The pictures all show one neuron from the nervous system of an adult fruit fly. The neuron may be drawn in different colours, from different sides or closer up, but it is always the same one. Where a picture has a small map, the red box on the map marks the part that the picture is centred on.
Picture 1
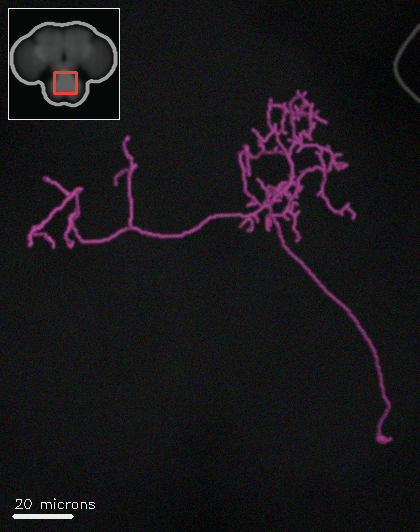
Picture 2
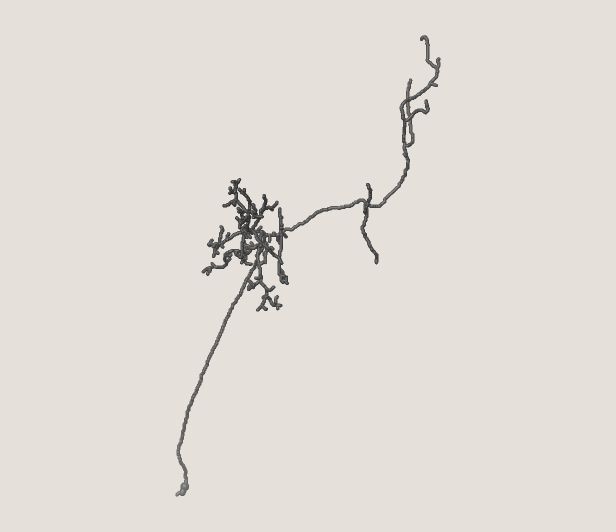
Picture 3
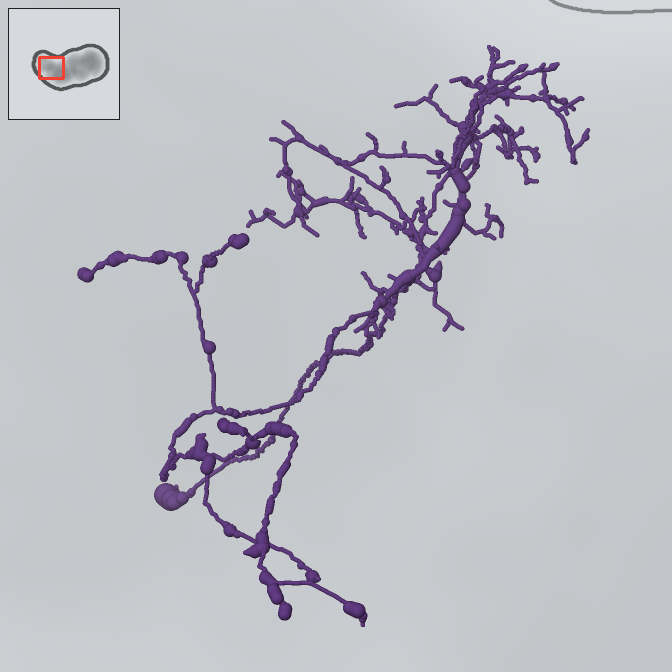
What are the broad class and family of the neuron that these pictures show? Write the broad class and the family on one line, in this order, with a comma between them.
nerve-cord intrinsic neuron, hemilineage 07B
